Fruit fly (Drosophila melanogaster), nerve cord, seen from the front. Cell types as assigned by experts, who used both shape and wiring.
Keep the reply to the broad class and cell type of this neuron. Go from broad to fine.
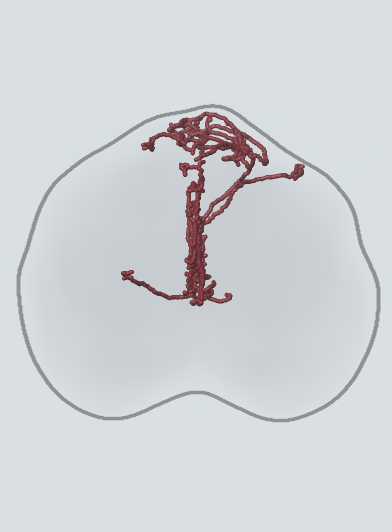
nerve-cord intrinsic neuron; INXXX245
